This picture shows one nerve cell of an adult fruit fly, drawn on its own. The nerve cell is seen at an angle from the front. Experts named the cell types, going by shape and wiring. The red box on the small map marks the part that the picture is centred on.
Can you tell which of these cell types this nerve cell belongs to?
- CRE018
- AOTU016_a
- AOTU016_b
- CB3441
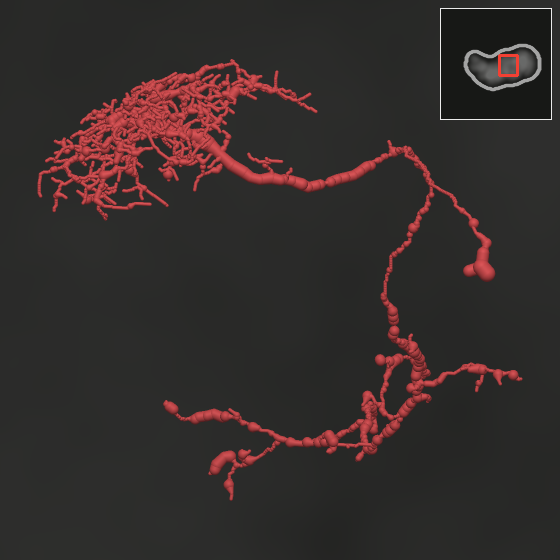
AOTU016_b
